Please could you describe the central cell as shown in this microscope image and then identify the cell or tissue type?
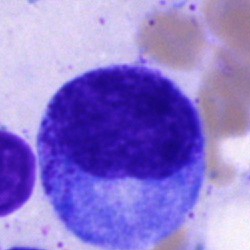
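Item one, the outline: round to slightly oval, with a smooth border. Item two, the chromatin: deep purple and dense-looking. Item three, the cytoplasm: no clear vacuoles. Name: promyelocyte.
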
